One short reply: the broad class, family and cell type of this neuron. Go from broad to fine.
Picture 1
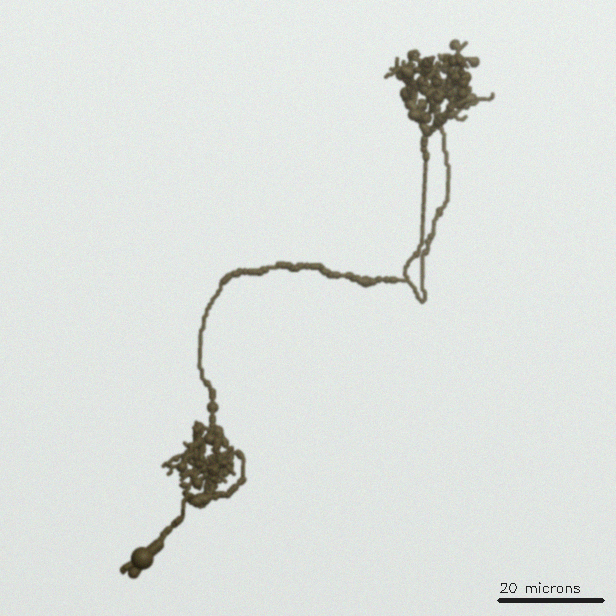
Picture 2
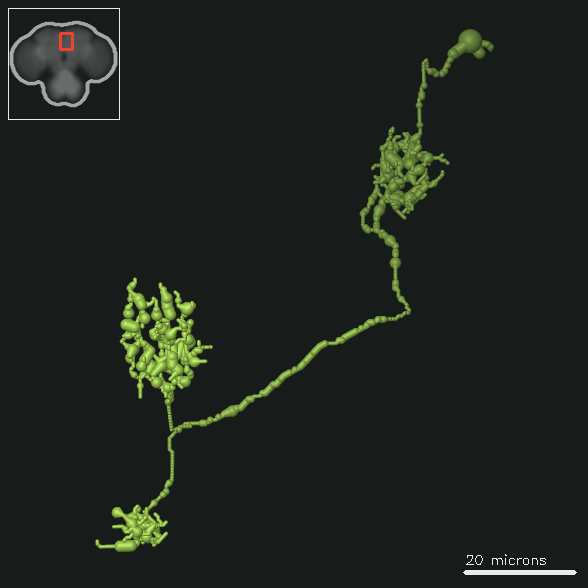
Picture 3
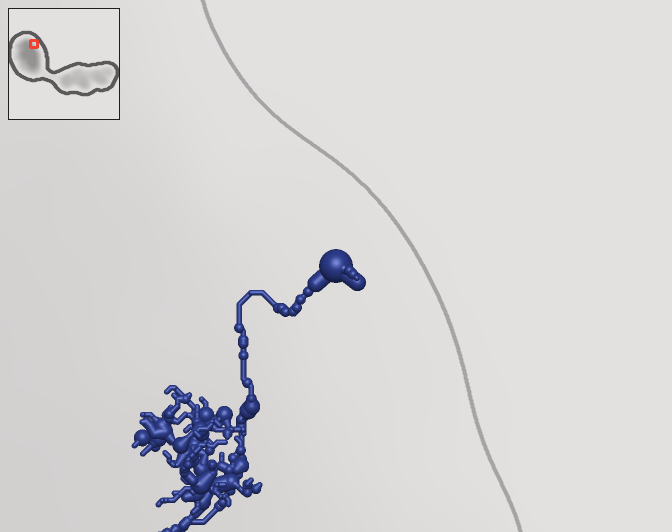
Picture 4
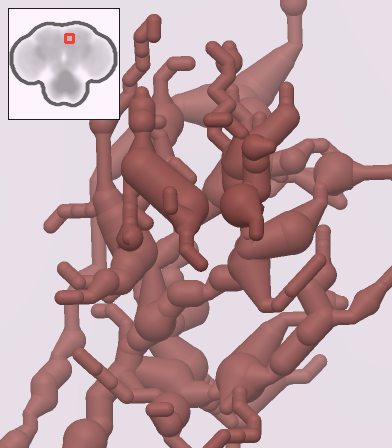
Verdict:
central-brain intrinsic neuron; class CX; PEN_b(PEN2)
